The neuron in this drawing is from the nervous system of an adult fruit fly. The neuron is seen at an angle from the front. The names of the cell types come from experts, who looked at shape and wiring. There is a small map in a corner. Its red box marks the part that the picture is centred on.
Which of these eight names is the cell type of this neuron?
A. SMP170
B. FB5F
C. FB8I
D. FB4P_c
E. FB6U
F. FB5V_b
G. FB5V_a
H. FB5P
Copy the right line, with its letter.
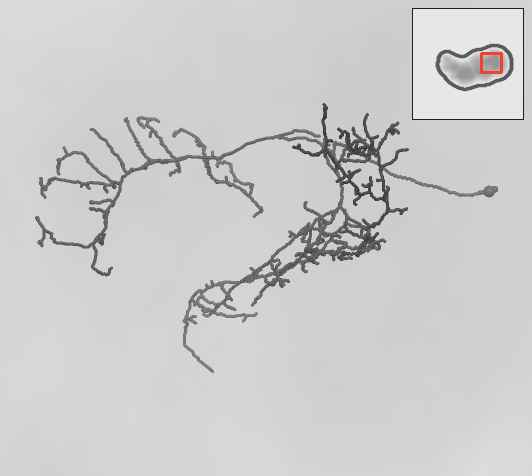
G. FB5V_a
